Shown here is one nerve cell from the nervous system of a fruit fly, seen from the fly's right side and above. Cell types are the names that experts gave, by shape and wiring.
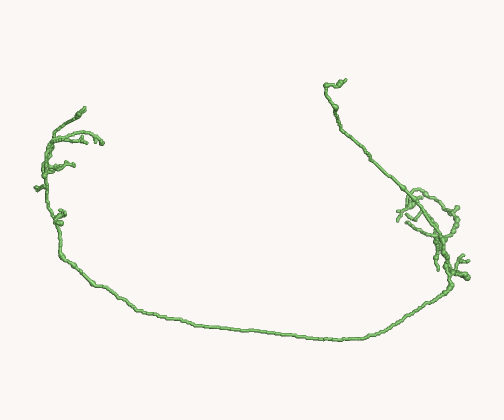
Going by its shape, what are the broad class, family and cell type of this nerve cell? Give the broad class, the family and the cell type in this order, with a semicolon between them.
central-brain intrinsic neuron; class Kenyon Cell; KCa'b'-ap2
